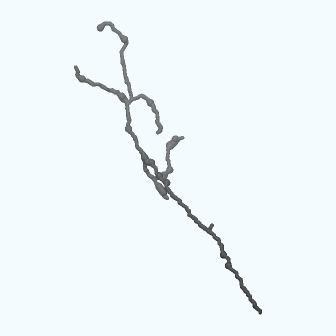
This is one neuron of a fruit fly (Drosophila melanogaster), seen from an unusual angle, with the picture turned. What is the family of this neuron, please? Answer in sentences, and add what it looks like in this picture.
Its family is called class mechanosensory. It is a sensory neuron entering the brain. The drawing shows no cell body. It has a dozen or fewer branch ends.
